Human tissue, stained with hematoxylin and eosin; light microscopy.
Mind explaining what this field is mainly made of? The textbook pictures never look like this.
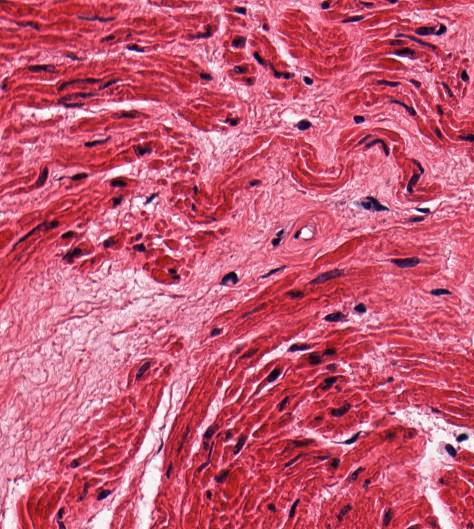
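Fibromuscular stroma. Deeply eosinophilic muscle bundles run in different directions, interweaving. Nuclei elongated, dark-staining, lying along the fibres.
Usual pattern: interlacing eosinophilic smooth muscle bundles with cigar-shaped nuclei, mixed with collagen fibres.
Pale pink, loose, wavy fibrous tissue separates the bundles, broadest lower left.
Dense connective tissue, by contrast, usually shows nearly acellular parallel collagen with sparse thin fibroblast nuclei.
No epithelial lining.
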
